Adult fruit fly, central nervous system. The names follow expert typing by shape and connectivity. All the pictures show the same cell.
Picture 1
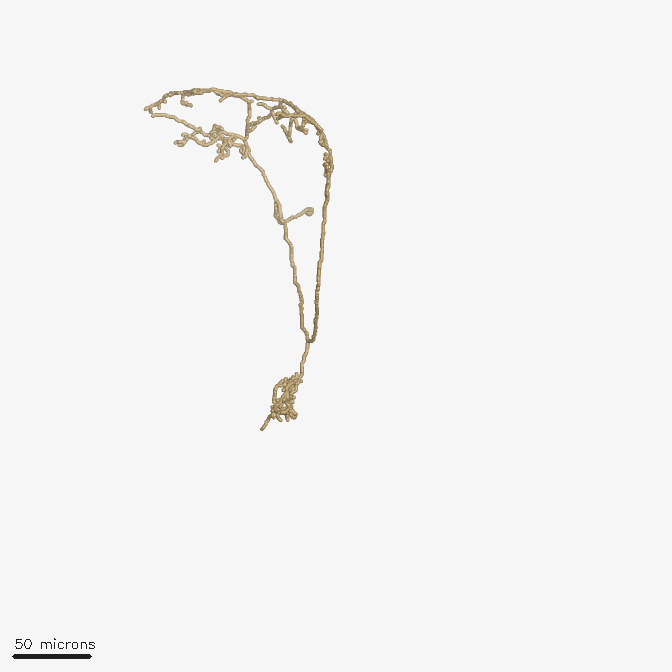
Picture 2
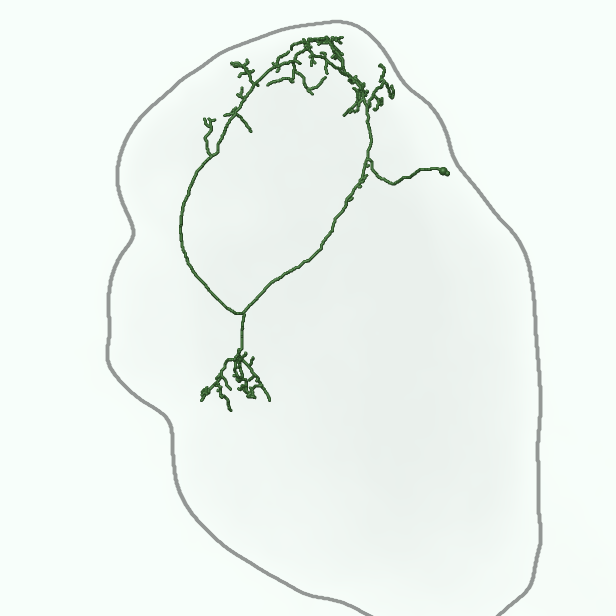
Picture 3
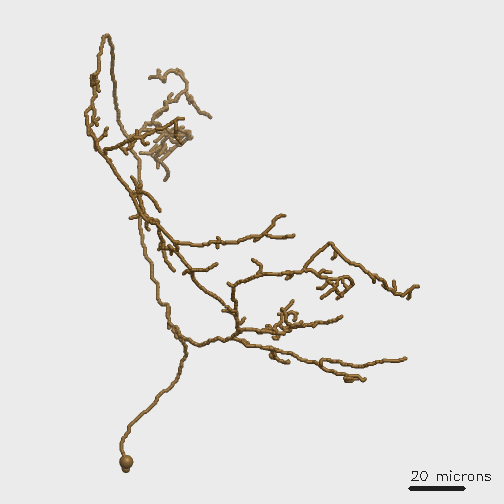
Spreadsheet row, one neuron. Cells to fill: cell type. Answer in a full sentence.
The cell type is CB4127.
